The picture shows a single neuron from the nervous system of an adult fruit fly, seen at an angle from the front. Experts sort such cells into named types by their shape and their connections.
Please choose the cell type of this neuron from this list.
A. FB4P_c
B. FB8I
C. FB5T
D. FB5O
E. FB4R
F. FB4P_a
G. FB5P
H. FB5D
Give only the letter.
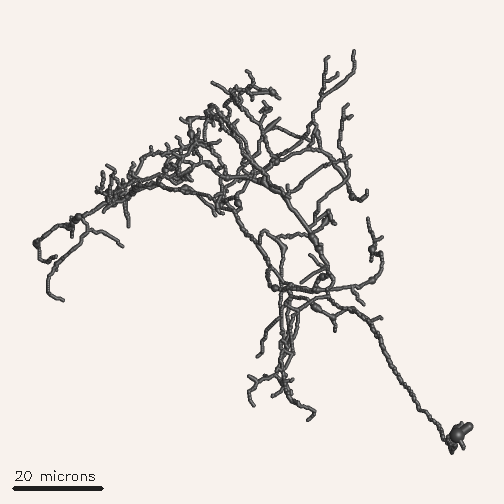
G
